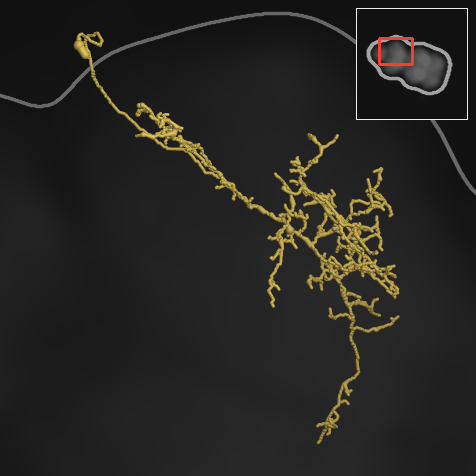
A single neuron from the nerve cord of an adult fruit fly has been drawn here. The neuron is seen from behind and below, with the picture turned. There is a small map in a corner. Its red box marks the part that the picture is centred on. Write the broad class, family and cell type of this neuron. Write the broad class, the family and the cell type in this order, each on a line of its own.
nerve-cord intrinsic neuron
hemilineage 01A
IN01A084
